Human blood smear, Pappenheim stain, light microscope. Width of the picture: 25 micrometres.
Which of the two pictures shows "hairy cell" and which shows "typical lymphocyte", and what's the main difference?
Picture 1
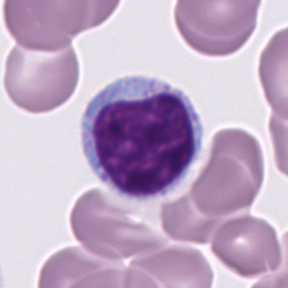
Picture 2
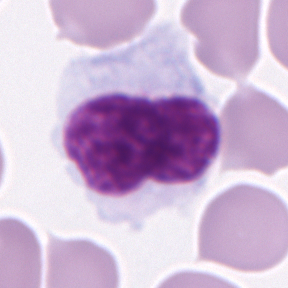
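Picture 1's the typical lymphocyte, and picture 2's the hairy cell. Start with the outlines: the lymphocyte's is smooth with no surface projections, while the hairy cell's is irregular with a ragged edge. The lymphocyte is about 11 micrometres across, and its nucleus, about 9 micrometres across, fills about 70% of the cell's area. That nucleus has a shallow indentation along its upper edge, and its chromatin is dark purple and coarsely clumped. In the hairy cell the nucleus has two lobes lying side by side, left and right. Then the cytoplasm: in the lymphocyte it's just a narrow pale blue rim around the nucleus, whereas in the hairy cell it's pale greyish blue, with most of it lying above the nucleus.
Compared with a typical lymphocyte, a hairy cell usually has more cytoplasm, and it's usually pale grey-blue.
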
